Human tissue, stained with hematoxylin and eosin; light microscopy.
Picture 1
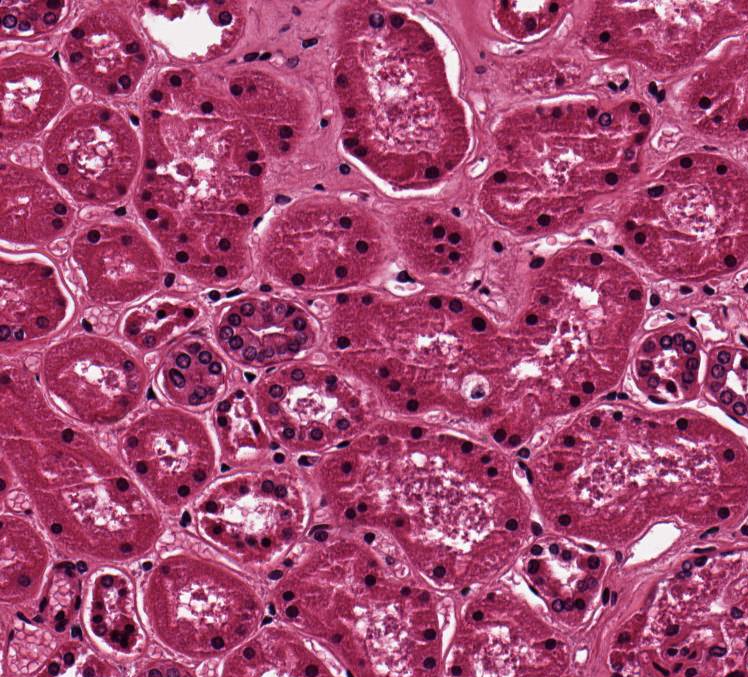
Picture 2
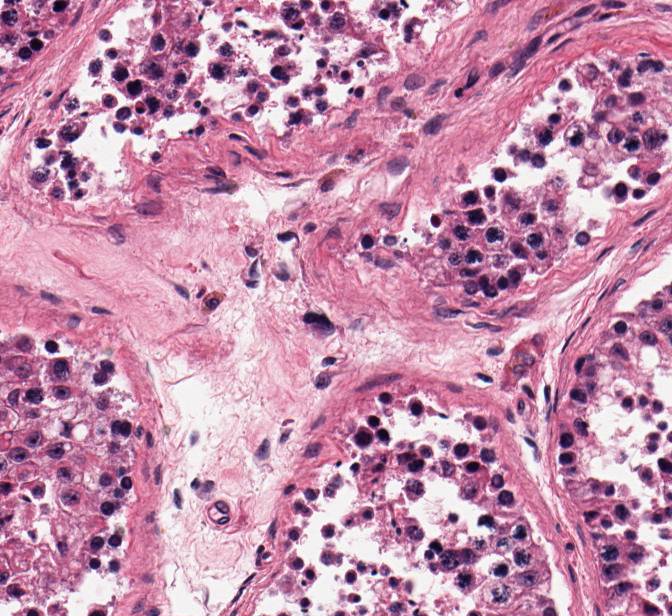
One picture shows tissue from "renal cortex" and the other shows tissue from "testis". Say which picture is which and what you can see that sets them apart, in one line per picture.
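Picture 1 shows tissue from the renal cortex. Most tubules are large and lined by a single layer of cuboidal to columnar cells with abundant, granular, deeply eosinophilic cytoplasm.
Picture 2 shows tissue from the testis. Each tubule is filled with many layers of rounded cells rather than a single-layered lining around an open lumen.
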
